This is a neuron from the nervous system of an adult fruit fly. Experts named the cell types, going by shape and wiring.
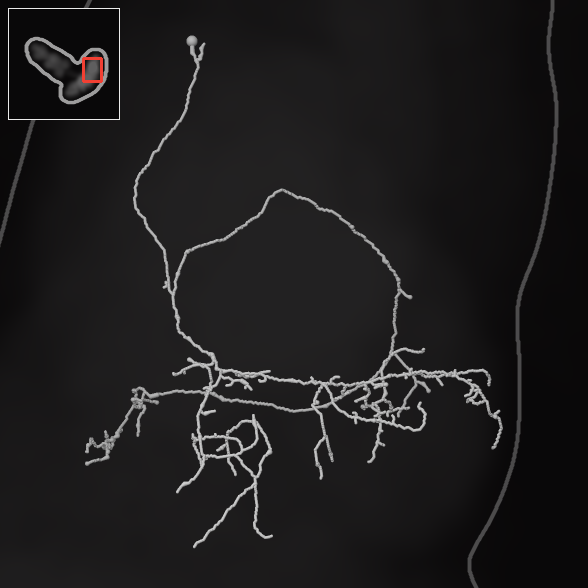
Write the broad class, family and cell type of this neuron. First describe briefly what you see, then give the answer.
Dozens of branch ends can be seen. As drawn here it is about as wide as it is tall. Its broad class is central-brain intrinsic neuron. Its family is hemilineage VPNp&v1_posterior. The cell type is CL252.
